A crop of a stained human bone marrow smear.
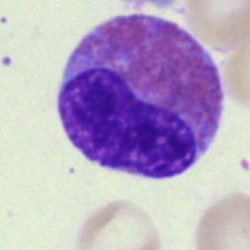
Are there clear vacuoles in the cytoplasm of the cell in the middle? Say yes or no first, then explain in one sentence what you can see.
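No. No vacuoles are seen in the cytoplasm.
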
